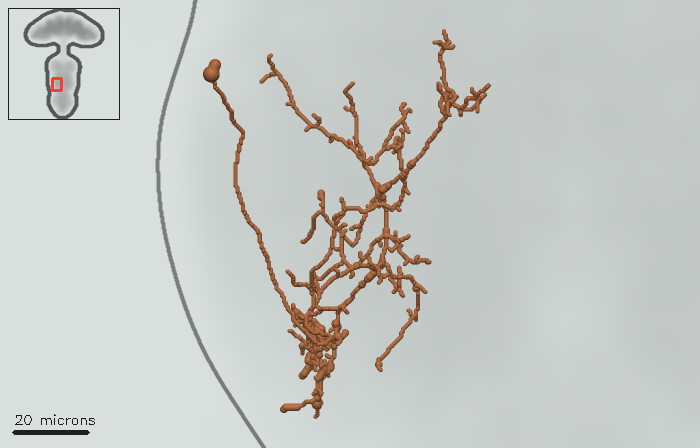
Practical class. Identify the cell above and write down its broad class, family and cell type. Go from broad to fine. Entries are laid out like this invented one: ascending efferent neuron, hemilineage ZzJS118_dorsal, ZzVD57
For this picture: nerve-cord intrinsic neuron, hemilineage 19A, IN19A094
